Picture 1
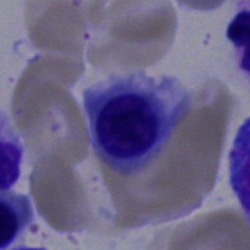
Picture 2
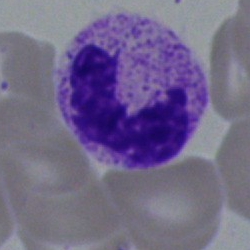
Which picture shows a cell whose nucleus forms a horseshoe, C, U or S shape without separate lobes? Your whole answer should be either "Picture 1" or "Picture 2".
Picture 2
